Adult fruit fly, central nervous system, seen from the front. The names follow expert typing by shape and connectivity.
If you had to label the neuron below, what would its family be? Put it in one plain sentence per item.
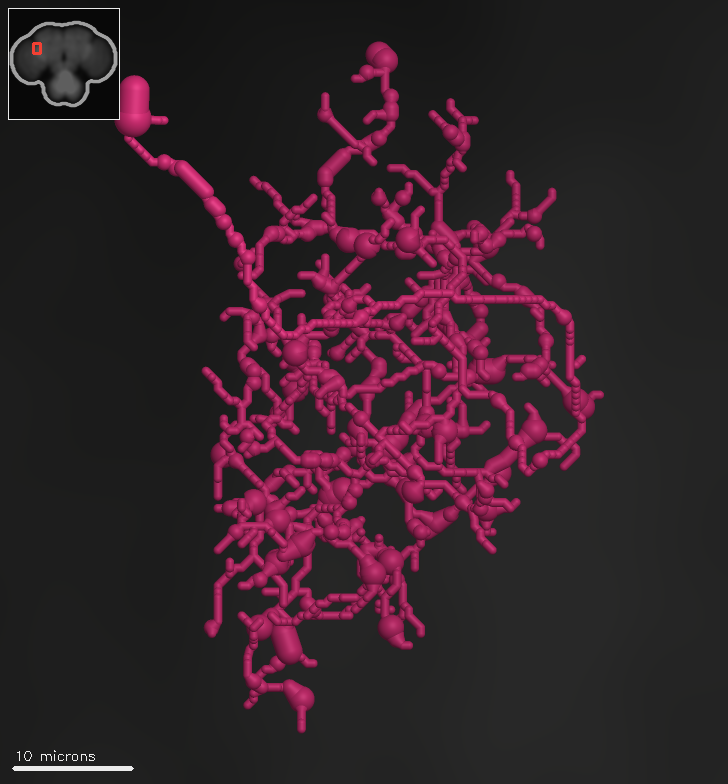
The family is Li.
